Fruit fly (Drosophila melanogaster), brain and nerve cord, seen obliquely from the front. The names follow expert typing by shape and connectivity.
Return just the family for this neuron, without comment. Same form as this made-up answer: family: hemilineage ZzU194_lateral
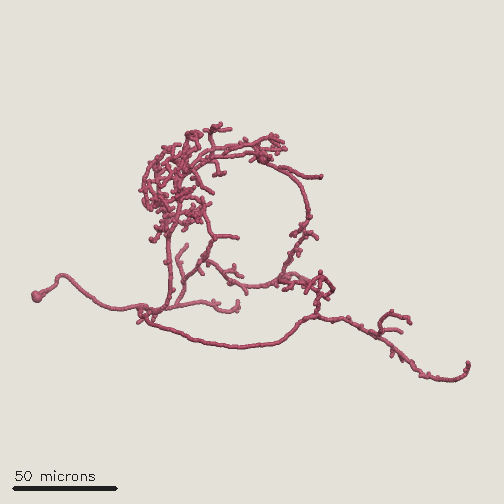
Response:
family: hemilineage SLPav1_medial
